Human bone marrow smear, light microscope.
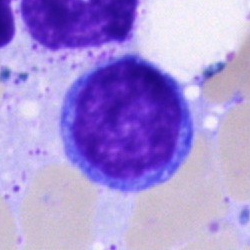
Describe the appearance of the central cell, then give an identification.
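Round in outline, the cell has a smooth edge. Its cytoplasm forms only a narrow rim around the nucleus and is stained a deep blue. No distinct granules show in the cytoplasm. This cell is a lymphocyte.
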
